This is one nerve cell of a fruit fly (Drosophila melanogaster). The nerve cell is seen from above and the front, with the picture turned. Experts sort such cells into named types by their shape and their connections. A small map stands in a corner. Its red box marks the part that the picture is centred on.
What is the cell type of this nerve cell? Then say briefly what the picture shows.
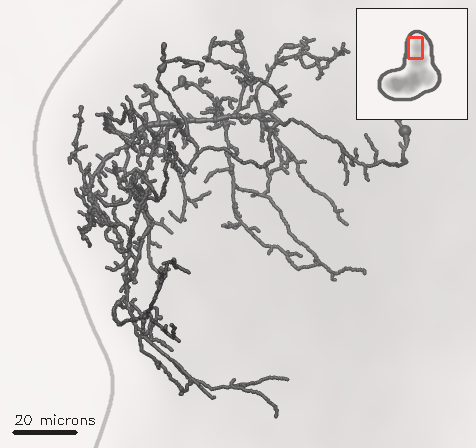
It is of cell type IN04B037. It is a nerve-cord intrinsic neuron. By the scale bar it is about 130 microns tall in this view. As drawn here it is about as wide as it is tall.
